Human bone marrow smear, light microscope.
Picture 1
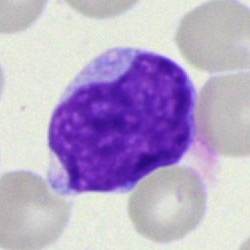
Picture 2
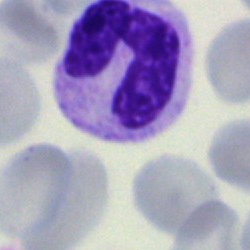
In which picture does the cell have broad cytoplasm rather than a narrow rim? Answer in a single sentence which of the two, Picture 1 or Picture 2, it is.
Picture 2 shows a cell with plenty of cytoplasm around its nucleus.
